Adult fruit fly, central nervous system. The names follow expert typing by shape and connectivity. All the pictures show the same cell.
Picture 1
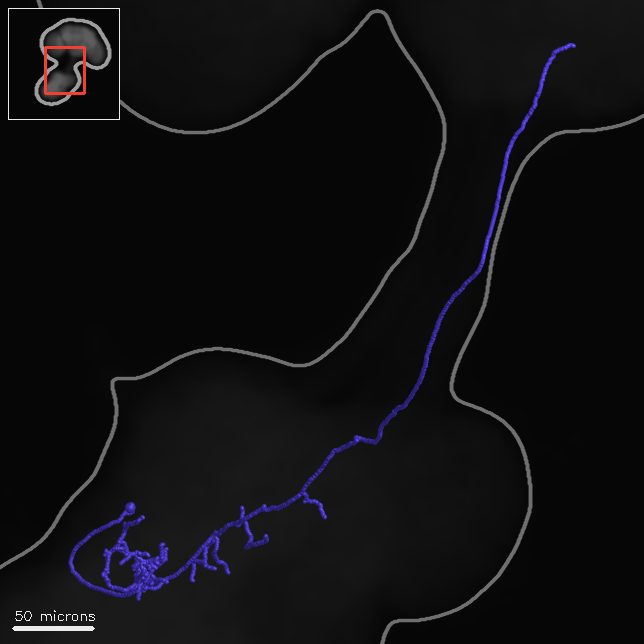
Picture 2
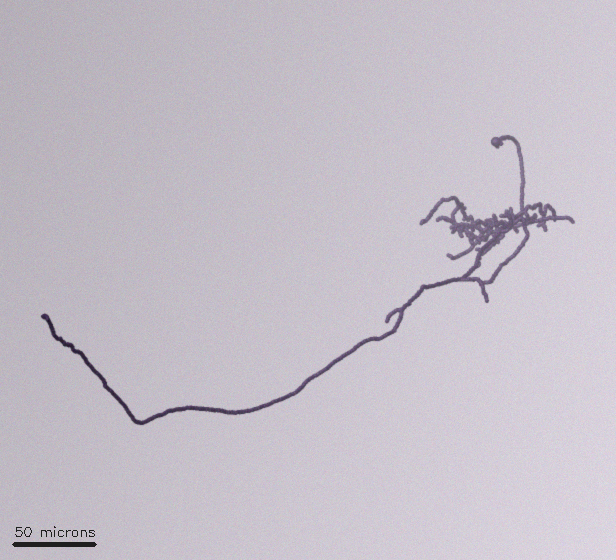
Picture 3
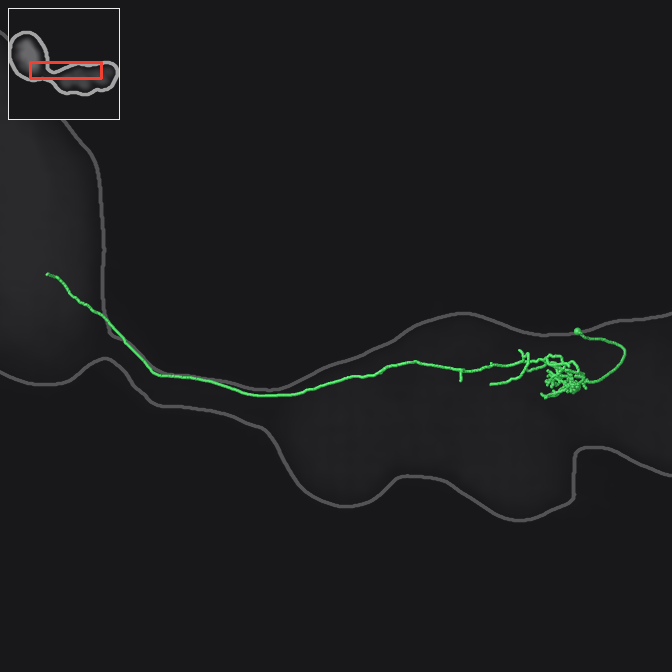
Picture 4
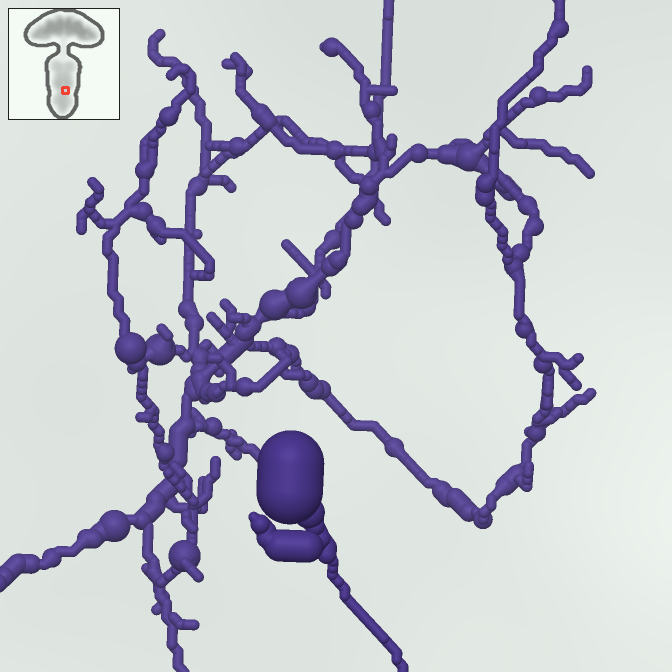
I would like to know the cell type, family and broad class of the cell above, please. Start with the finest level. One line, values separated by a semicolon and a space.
AN19B102; hemilineage 19B; ascending neuron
